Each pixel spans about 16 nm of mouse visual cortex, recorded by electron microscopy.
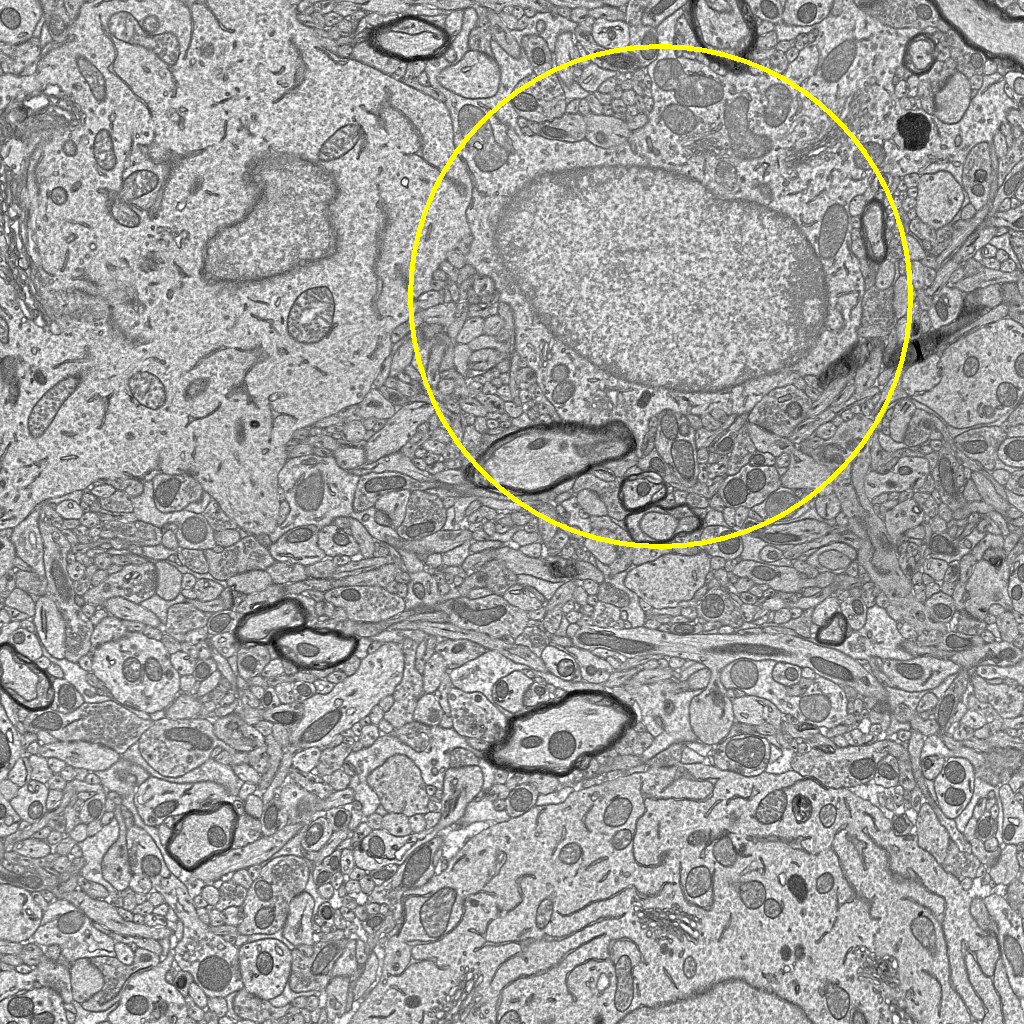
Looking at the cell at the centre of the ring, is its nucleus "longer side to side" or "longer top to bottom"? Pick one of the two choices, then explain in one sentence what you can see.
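Longer side to side. The nucleus is a large oval, wider than tall, and lies wholly within the ring.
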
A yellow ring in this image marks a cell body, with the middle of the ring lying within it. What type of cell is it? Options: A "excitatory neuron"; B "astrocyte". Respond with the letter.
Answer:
B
